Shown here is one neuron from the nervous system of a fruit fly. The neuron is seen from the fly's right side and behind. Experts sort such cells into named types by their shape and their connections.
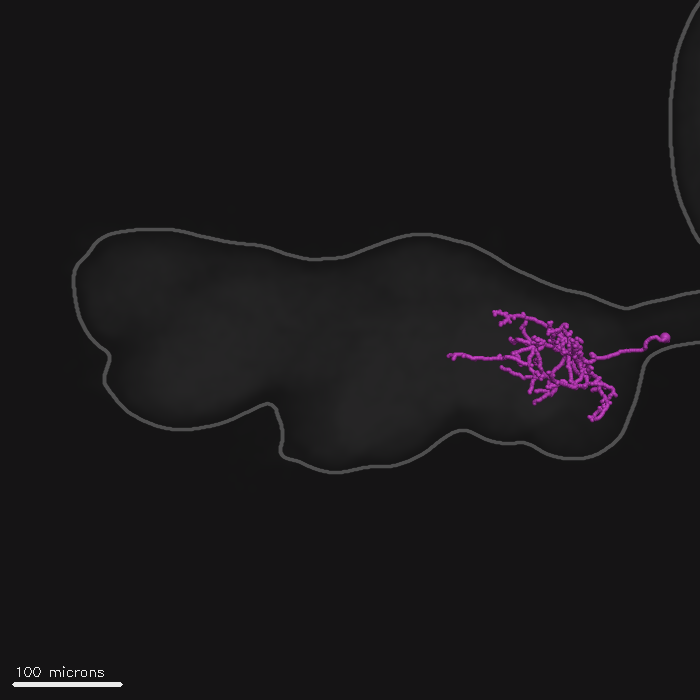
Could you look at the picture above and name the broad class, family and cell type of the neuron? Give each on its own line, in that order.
nerve-cord intrinsic neuron
hemilineage 01A
IN01A047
